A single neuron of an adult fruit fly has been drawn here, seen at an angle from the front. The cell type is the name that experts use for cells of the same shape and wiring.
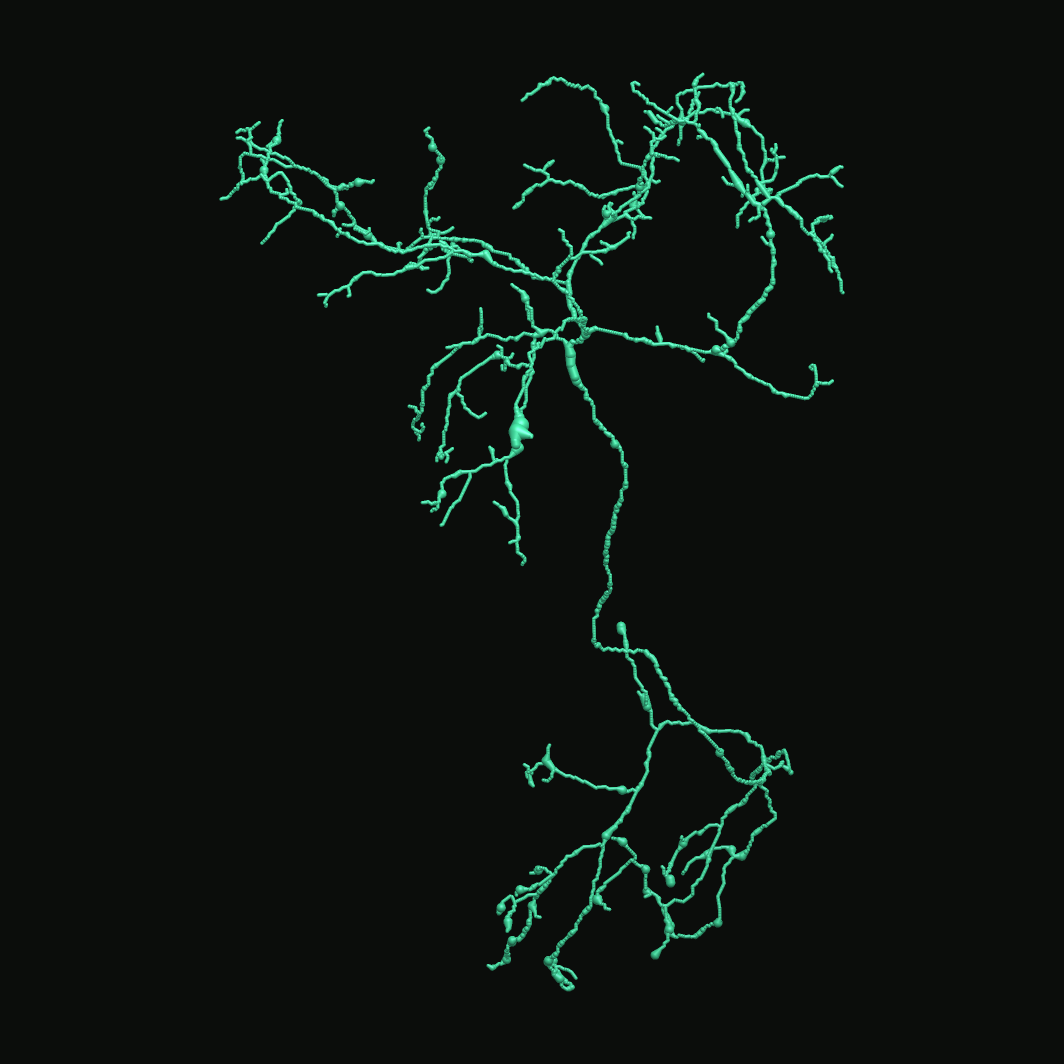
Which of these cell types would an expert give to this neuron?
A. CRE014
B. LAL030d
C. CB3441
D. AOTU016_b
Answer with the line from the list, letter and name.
C. CB3441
